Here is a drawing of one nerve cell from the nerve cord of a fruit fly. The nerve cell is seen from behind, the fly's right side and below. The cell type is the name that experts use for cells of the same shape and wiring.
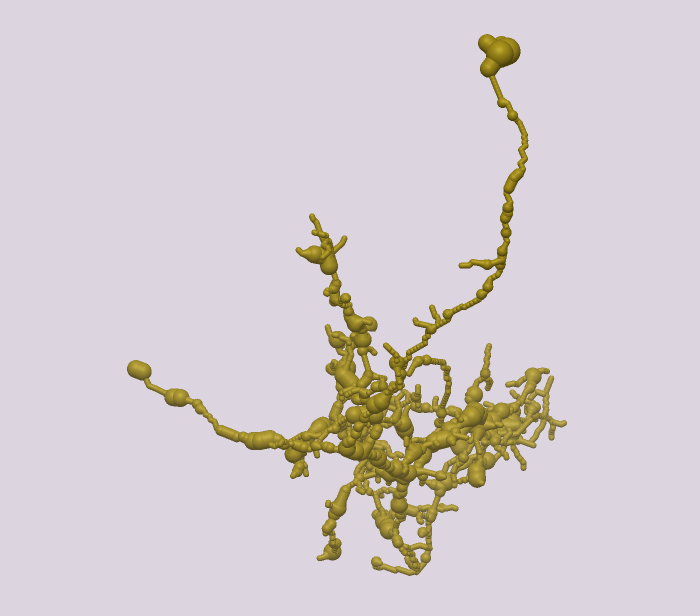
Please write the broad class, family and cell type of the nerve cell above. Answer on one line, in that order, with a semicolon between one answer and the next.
nerve-cord intrinsic neuron; hemilineage 20A.22A; IN20A.22A052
